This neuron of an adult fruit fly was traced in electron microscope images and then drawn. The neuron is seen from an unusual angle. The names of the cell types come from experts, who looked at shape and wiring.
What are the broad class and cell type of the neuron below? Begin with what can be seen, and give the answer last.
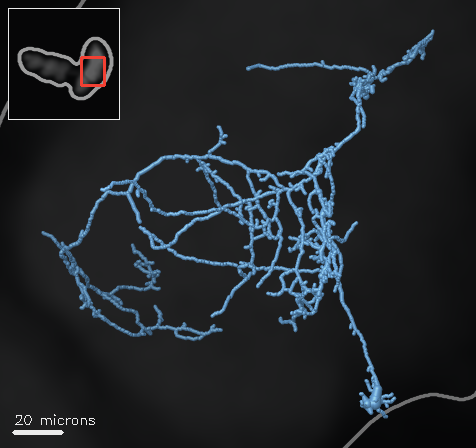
It lies in the brain. From left to right in the picture it spans about 170 microns. The picture shows dozens of branch ends. Its broad class is central-brain intrinsic neuron. Its cell type is VES027.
